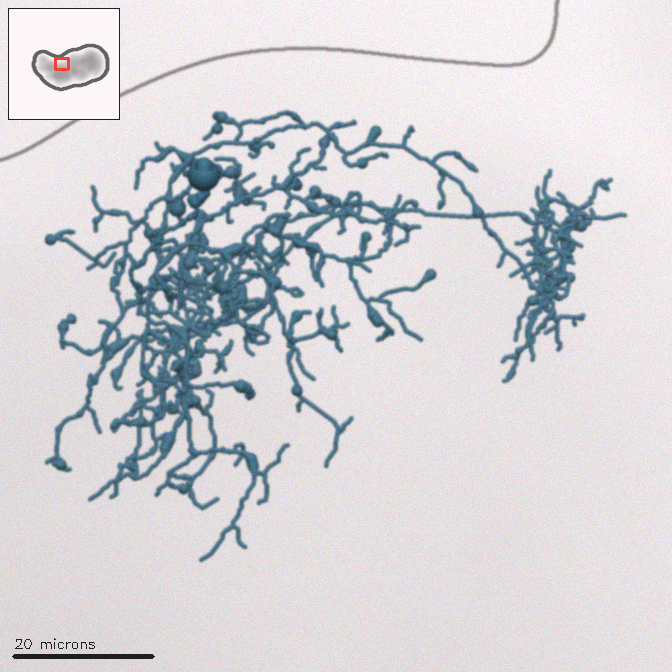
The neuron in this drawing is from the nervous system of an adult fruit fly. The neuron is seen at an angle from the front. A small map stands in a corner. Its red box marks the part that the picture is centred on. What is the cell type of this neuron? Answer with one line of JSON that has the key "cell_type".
{"cell_type": "TmY16"}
